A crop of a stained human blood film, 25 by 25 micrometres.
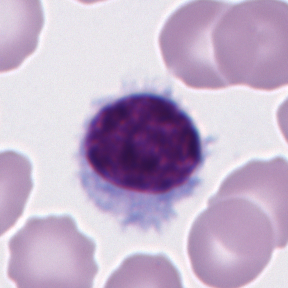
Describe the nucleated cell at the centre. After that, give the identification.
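You'll notice fine hair-like projections fringing the border, so the outline looks ragged rather than smooth. Inside, the nucleus is oval, about 10 by 9 micrometres, with a smooth edge and no indentation. It sits toward the top of a cell about 12 micrometres across. The pale blue cytoplasm is widest below the nucleus. That's a hairy cell.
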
